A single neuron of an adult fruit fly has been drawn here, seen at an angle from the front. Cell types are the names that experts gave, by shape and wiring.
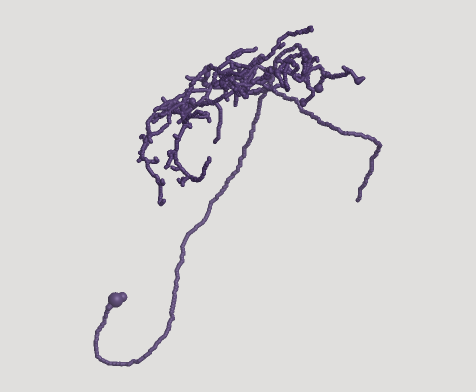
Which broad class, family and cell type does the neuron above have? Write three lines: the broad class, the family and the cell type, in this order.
central-brain intrinsic neuron
hemilineage LHa3
CB4086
